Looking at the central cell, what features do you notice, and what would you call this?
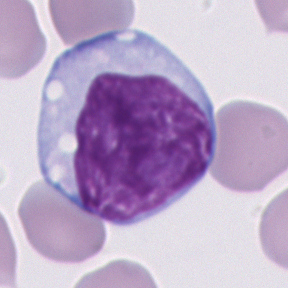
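The outline is smooth, lacking projections and blebs. Cytoplasm is widest above and to the left of the nucleus. Several small clear vacuoles lie in the left side of the cytoplasm. On the right, the nucleus extends almost to the cell's edge. The cell is a myeloblast.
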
